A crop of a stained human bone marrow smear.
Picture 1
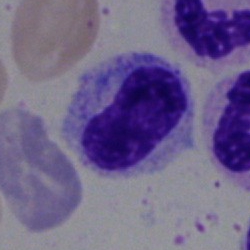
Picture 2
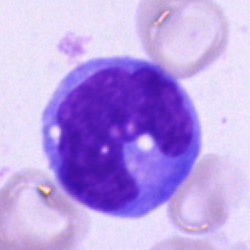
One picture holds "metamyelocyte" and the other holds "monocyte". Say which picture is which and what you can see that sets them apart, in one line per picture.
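In picture 1 we see a metamyelocyte: Fine purplish granules are scattered through the cytoplasm.
In picture 2 we see a monocyte: No distinct granules are visible in the cytoplasm.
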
